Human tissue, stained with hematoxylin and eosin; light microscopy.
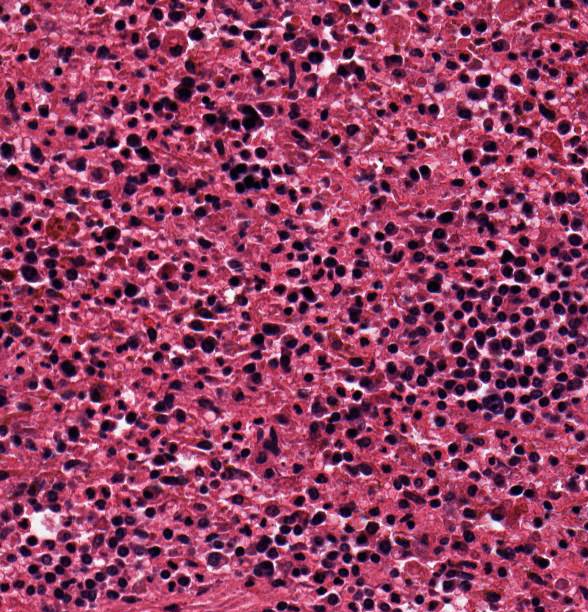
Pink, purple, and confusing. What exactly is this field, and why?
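Here is red pulp of the spleen. The point that settles it is the pink-staining cells and material filling the spaces between the dark nuclei throughout the field.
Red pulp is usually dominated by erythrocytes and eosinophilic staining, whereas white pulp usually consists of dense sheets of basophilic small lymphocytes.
The cells lie in a diffuse, crowded sheet across the whole field, with no glands, follicles or other organized units. Most nuclei are small, round and densely dark-staining.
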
